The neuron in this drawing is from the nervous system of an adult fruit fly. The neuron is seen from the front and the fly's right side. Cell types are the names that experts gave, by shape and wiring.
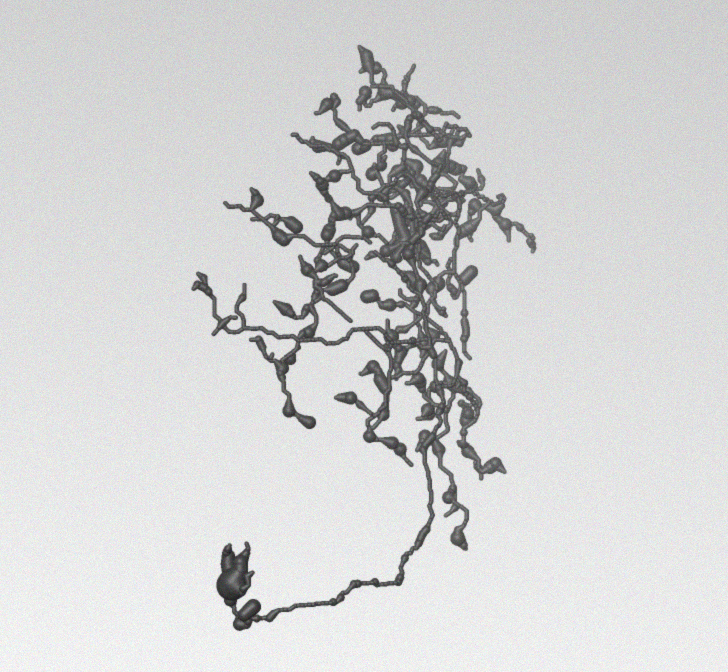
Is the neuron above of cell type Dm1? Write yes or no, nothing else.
yes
